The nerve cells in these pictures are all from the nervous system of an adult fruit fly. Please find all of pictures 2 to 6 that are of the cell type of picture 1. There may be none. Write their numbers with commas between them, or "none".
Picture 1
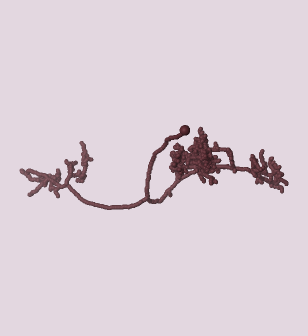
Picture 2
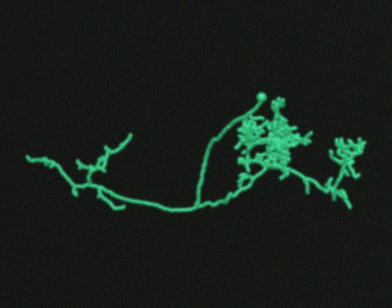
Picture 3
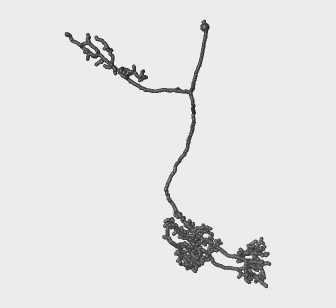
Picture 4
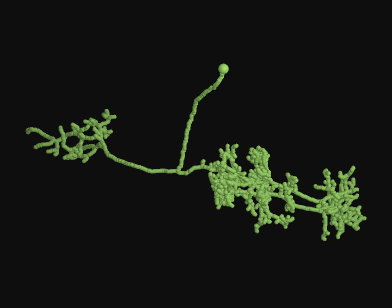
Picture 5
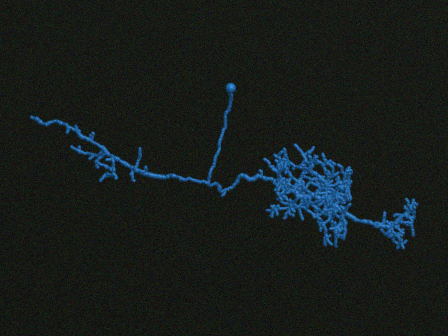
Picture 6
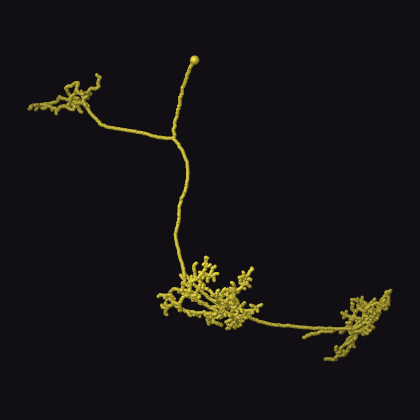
2, 4, 6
